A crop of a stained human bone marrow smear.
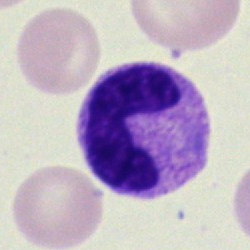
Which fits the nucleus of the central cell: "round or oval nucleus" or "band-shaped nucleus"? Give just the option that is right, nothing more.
Band-shaped nucleus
